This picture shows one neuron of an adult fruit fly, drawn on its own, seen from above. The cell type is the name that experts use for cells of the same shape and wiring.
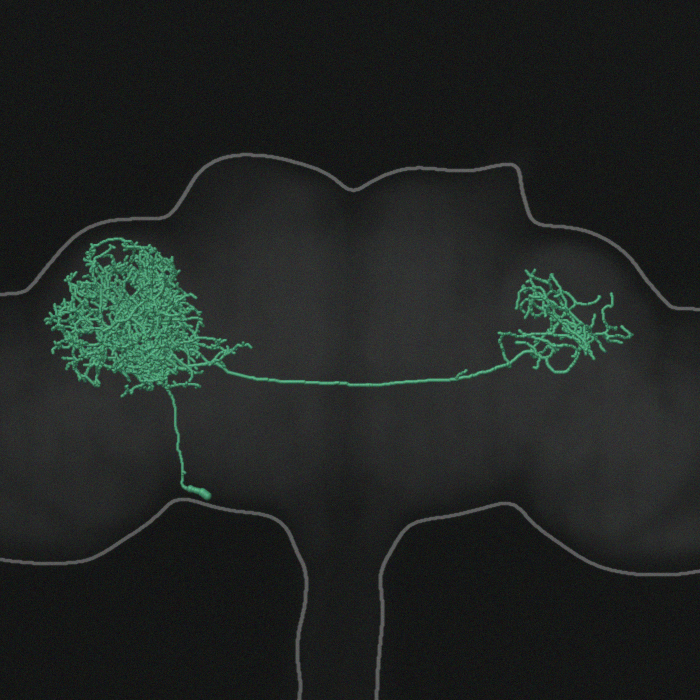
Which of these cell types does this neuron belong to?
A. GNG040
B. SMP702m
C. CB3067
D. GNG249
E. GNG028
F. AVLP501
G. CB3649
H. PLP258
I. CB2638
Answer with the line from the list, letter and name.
F. AVLP501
